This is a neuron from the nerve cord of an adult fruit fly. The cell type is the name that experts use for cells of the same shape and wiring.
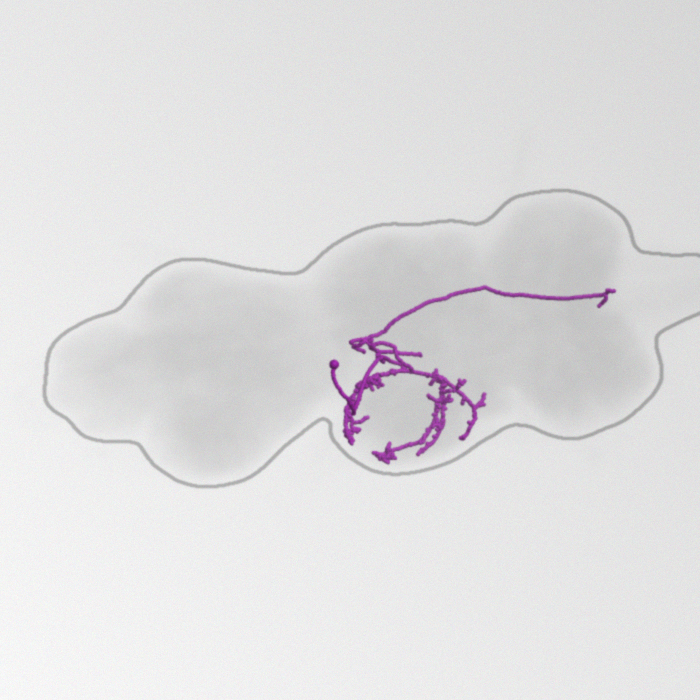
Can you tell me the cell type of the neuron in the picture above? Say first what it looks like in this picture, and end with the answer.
As drawn here it is wider than it is tall. It is a nerve-cord intrinsic neuron. Its cell type is IN23B059.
